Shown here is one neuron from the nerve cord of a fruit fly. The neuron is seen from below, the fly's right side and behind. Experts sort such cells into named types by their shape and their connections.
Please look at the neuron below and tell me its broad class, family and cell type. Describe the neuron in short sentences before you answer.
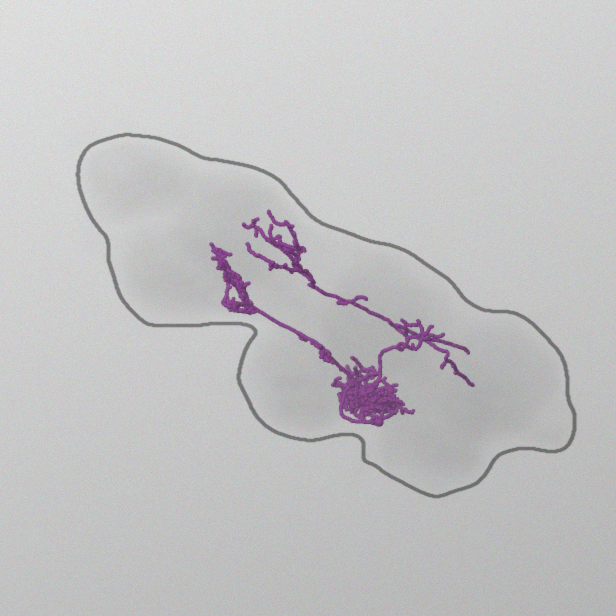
In this view it is about as wide as it is tall. This is a nerve-cord intrinsic neuron. Its family is hemilineage 08B. Its cell type is IN08B017.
